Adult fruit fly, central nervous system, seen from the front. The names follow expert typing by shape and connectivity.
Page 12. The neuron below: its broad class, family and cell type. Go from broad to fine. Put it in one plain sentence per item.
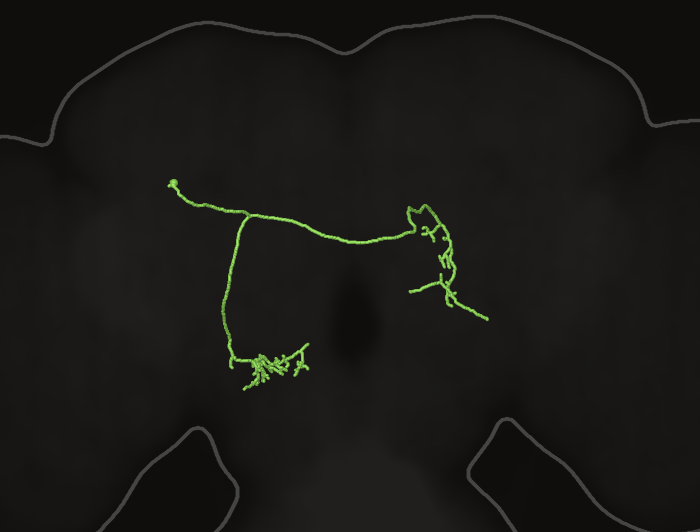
A central-brain intrinsic neuron of hemilineage AOTUv3_ventral, type CB3865.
